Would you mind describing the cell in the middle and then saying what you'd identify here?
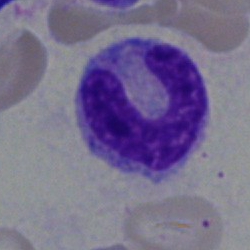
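Roughly round in outline, the cell contains a nucleus bent into a horseshoe shape around a pale central area. The opening of this horseshoe faces toward the top of the picture. No nucleoli are visible in the nucleus. This cell is a band neutrophil.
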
